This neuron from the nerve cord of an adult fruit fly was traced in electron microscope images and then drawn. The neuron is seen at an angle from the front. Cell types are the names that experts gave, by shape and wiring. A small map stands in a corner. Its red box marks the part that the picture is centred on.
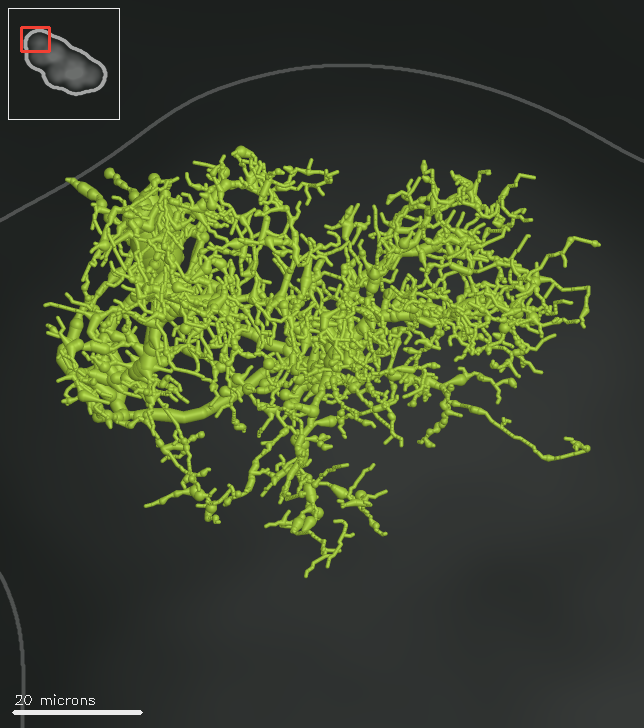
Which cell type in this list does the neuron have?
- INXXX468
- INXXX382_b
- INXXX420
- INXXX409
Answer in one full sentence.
It is as INXXX382_b that this neuron is typed.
